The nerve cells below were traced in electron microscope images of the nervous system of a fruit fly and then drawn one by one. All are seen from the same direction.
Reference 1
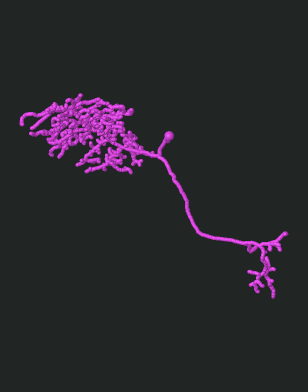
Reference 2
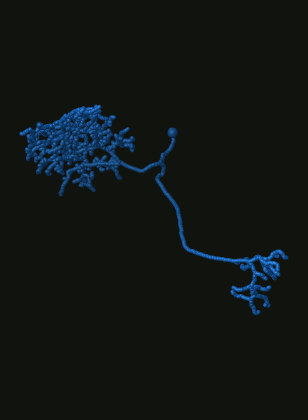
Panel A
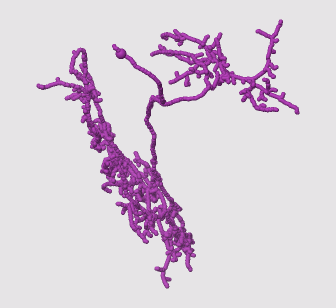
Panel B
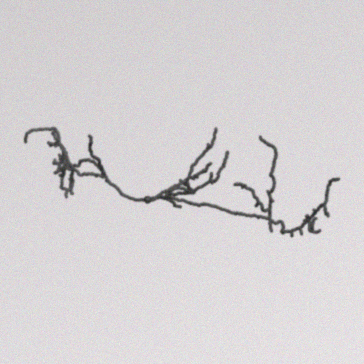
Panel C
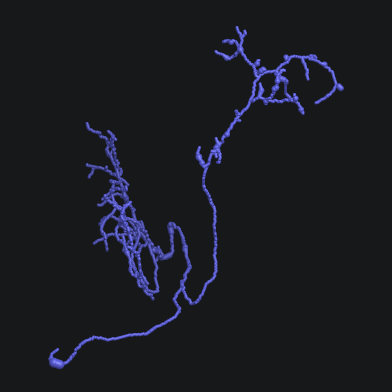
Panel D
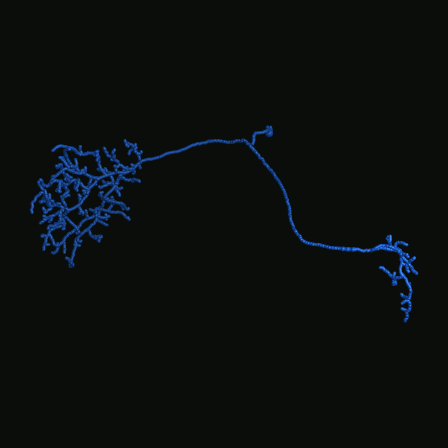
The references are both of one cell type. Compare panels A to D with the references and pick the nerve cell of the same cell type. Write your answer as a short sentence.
The nerve cell in panel D is of the same cell type.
